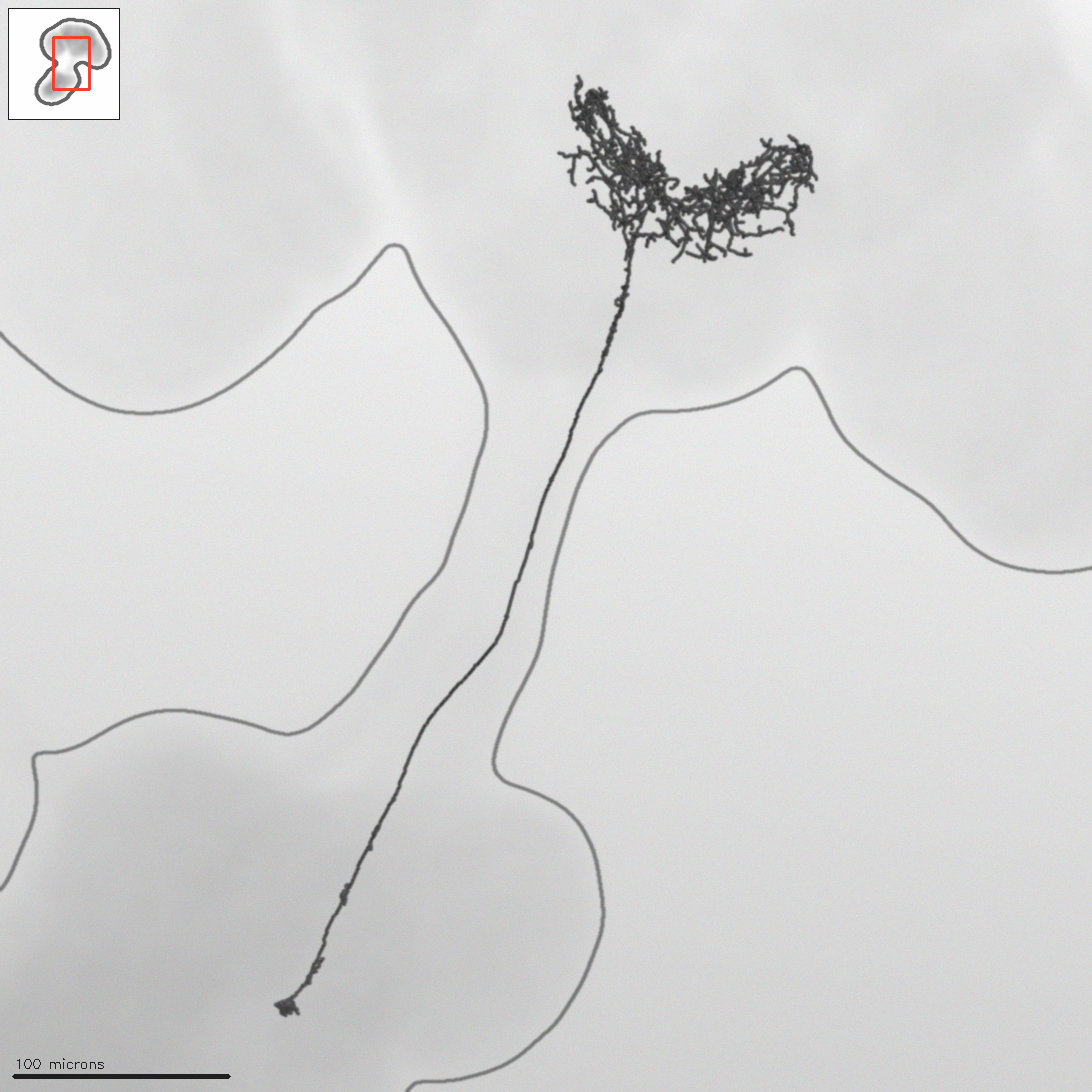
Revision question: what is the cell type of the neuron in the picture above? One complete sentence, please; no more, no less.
This neuron has been assigned cell type AN27X021.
